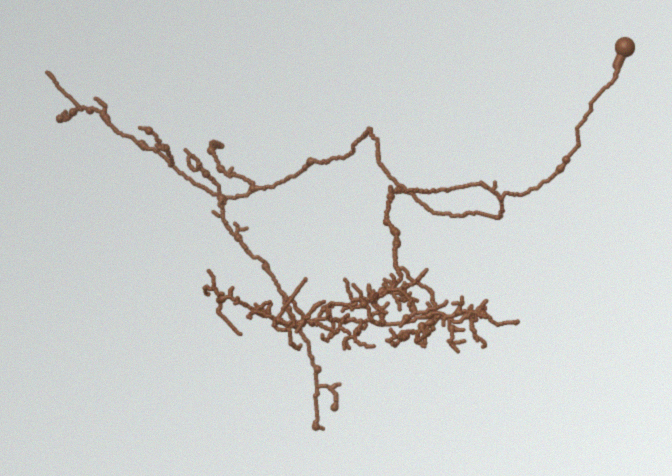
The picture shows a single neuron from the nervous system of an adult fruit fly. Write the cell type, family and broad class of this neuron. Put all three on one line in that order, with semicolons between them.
LC40; hemilineage VLPp&l1_lateral; visual projection neuron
